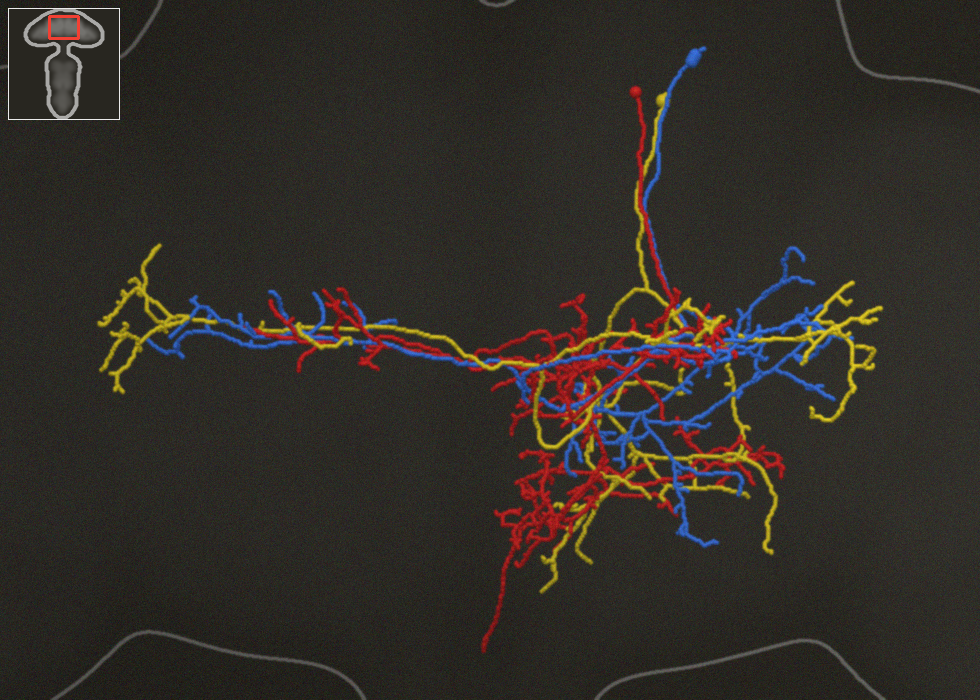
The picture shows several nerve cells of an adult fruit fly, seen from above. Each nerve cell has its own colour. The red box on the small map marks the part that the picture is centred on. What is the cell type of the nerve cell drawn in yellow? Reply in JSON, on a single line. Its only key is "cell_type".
{"cell_type": "CL120"}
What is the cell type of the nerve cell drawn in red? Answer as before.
{"cell_type": "CL122_b"}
